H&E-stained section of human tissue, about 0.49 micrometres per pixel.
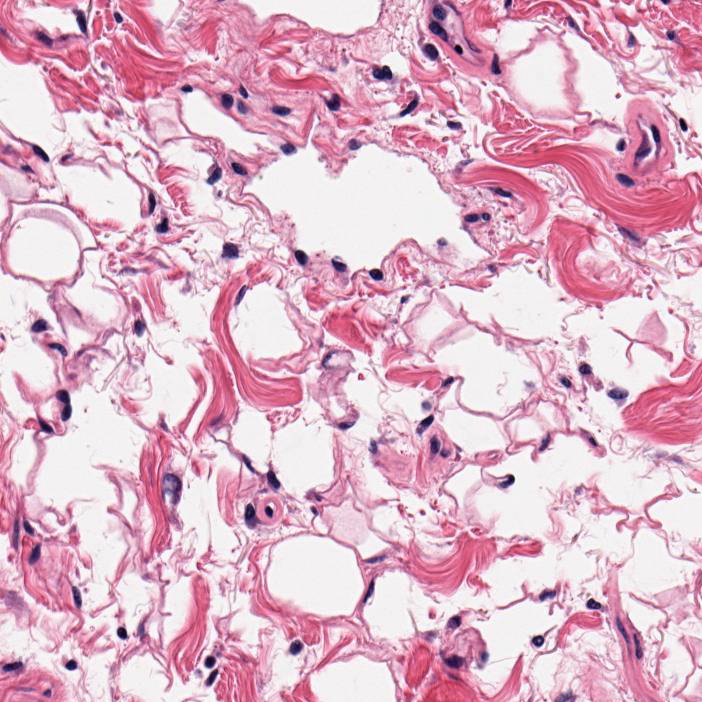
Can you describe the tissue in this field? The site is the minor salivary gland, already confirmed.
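Arrangement first: the whole field is loosely built, with many clear spaces separating the fibres. Next, the collagen bundles are wavy and bright pink, running in many different directions. Then the cells: sparse small dark nuclei, mostly elongated or oval, belong to fibroblast-like stromal cells scattered among the fibres. Last, a small vessel cut in cross-section, with a pink wall and a narrow round lumen, lies in the lower left-centre.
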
